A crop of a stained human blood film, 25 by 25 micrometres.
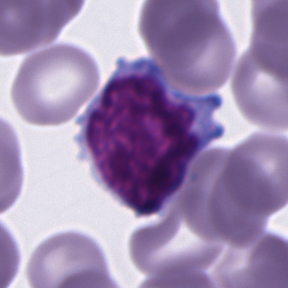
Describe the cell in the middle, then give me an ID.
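The outline of the cell is irregular rather than smoothly round. Most of the cell is filled by the nucleus. The cytoplasm is pale blue and forms only a thin rim, which is widest at the upper right. The cell is a typical lymphocyte.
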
